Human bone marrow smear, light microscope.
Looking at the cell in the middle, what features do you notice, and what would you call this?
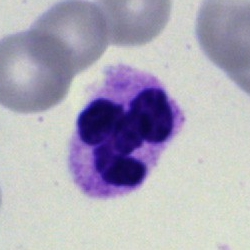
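The chromatin is dark purple and densely clumped, and no nucleoli can be seen in the nucleus. The cytoplasm contains no visible vacuoles. The outline is roughly oval, with a slightly uneven edge. This cell is a segmented neutrophil.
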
